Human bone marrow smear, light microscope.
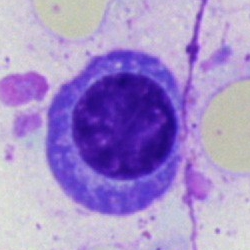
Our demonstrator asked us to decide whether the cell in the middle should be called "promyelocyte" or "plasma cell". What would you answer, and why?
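This is a plasma cell. The nucleus lies toward the upper right, so a wider band of cytoplasm is left at the lower left. That cytoplasm is deep blue, and a pale zone circles the nucleus, setting it apart from the darker cytoplasm. The chromatin is dark purple, with small pale spots scattered through it.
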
